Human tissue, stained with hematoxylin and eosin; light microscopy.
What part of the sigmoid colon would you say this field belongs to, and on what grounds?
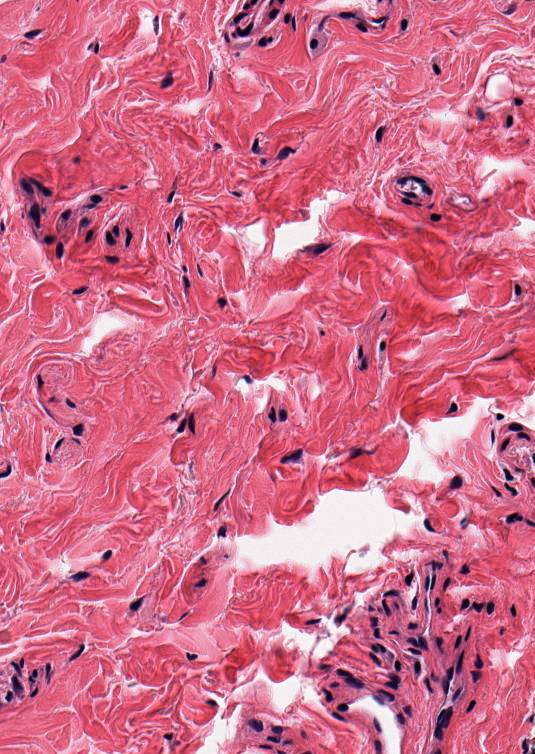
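Part: loose connective tissue. Collagen bundles run in many different directions.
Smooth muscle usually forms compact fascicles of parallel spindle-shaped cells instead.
The bundles themselves are thick and fill the whole field. Nuclei mostly small, dark, elongated or oval, without clearly visible cytoplasm. No epithelium; no fat cells.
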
